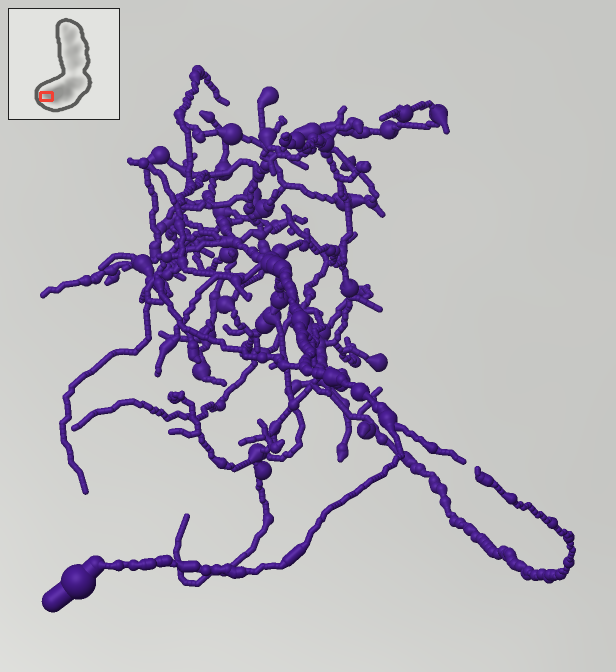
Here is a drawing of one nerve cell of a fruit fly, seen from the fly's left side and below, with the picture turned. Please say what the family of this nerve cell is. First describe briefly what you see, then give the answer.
The cell body can be seen at the lower left of the picture. Dozens of branch ends can be seen. This is a central-brain intrinsic neuron. The family is hemilineage SLPal2.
